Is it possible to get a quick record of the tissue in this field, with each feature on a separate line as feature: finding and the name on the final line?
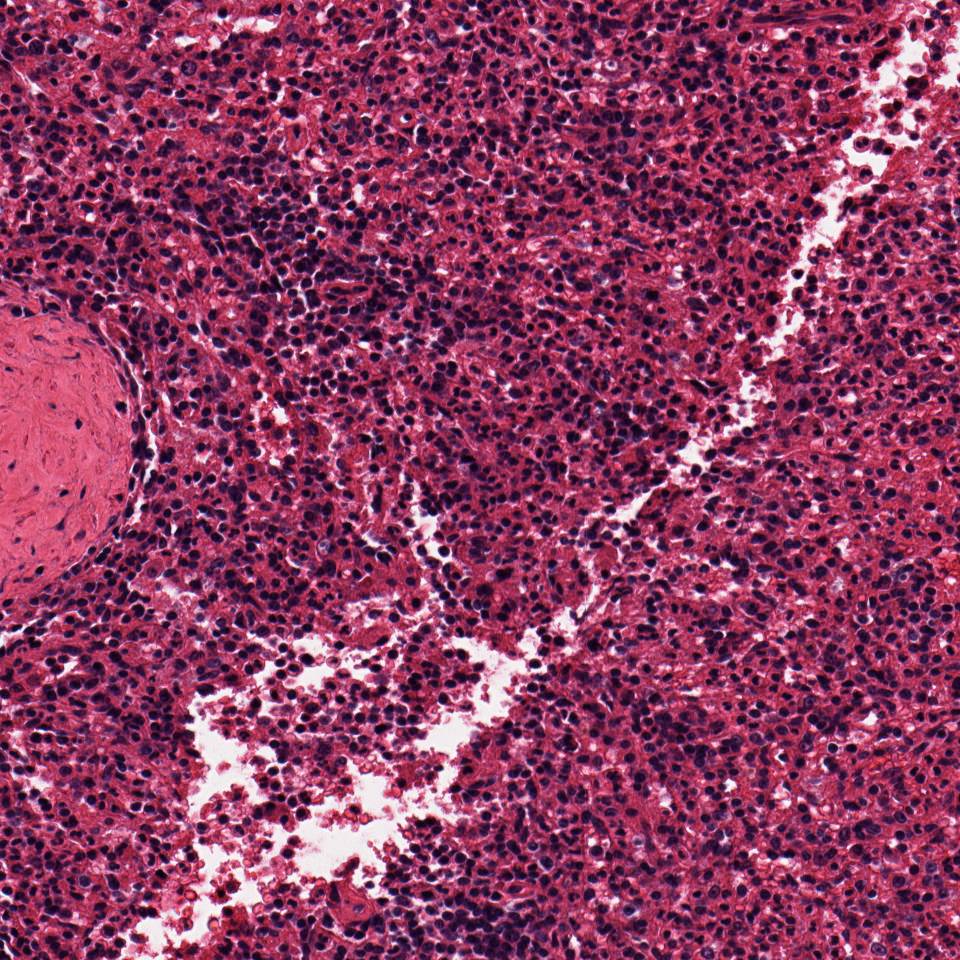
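Pattern: diffuse, densely packed sheet of small round cells, no organised units
Nuclei: small, round, darkly staining; scant cytoplasm
Nodule: rounded, homogeneous pink, wavy fibres, sparse spindle nuclei, middle of left edge, cut off by border
Spaces: white clefts holding scattered red blood cells
Name: spleen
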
